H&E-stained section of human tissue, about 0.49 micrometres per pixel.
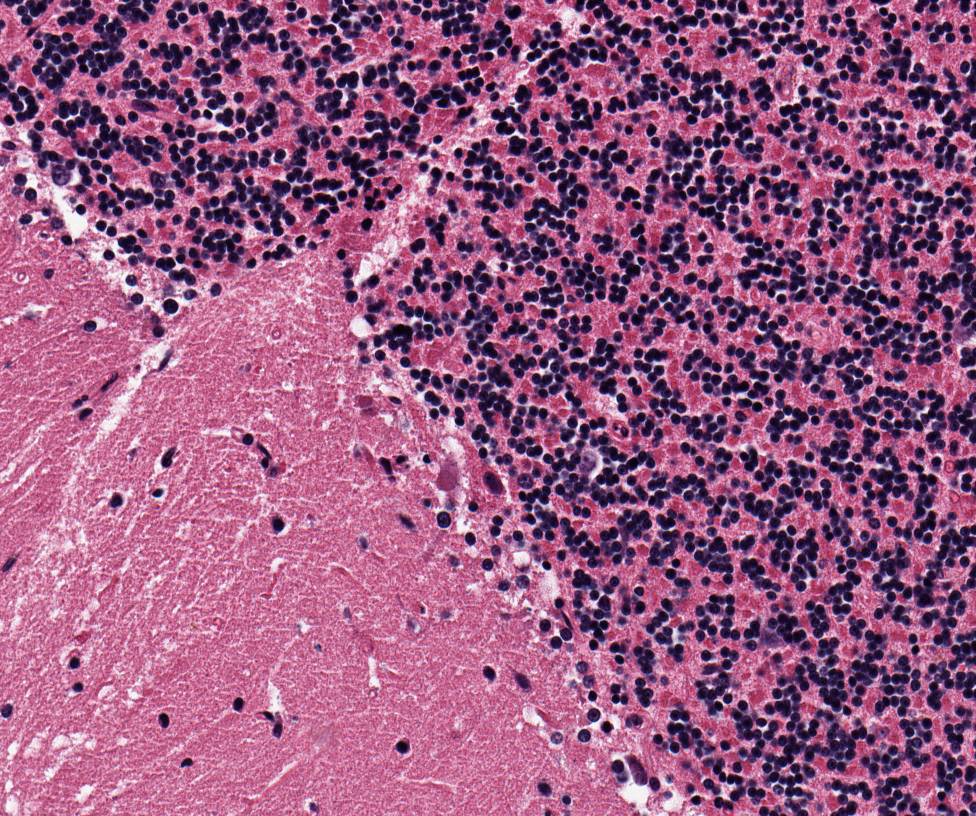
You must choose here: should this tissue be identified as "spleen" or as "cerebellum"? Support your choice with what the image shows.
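This is cerebellum. Notice the dense layer top and right: small, round, darkly stained nuclei, very little visible cytoplasm.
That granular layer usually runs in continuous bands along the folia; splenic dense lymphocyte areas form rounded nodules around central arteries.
The lower left is pale, finely fibrillary pink, with sparse small dark nuclei.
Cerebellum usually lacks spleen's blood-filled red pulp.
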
